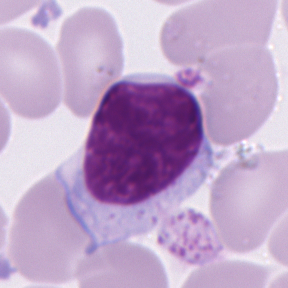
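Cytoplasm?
Pale blue-grey, with a few fine purple granules scattered below the nucleus.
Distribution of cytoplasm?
Mostly below and left of the nucleus; only a thin rim at the top.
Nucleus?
Single rounded mass, no lobes.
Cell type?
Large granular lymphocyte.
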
